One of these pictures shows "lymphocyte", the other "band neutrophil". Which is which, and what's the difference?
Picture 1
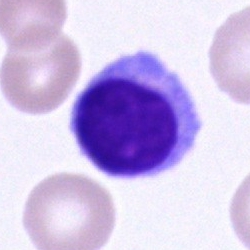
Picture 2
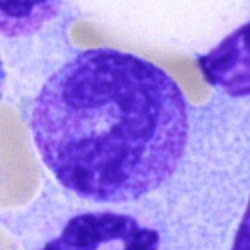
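The lymphocyte is in picture 1, the band neutrophil in picture 2. In the lymphocyte, the nucleus fills most of the cell and sits off-centre toward the left, leaving a narrow rim of cytoplasm.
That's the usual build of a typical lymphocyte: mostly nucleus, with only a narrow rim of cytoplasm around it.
The band neutrophil's nucleus, by contrast, curves around a pale area near the centre of the cell.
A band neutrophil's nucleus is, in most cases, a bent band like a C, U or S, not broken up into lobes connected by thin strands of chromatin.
The chromatin is dark purple in both, dense in the lymphocyte and clumped in the band neutrophil.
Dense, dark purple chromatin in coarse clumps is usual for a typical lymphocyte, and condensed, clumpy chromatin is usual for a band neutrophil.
The lymphocyte's cytoplasm shows no granules.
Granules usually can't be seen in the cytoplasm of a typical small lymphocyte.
Neither cell has any vacuoles. The edges differ a little: the lymphocyte's border is slightly irregular along its upper right edge, while the band neutrophil has a round, smooth outline. A red cell touches the upper edge of the band neutrophil.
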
